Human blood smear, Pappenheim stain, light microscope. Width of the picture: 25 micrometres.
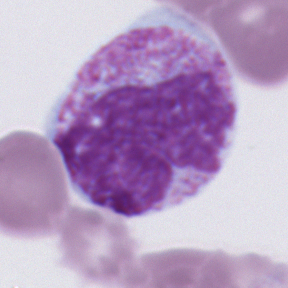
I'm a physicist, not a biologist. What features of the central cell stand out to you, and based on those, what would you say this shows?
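First, the nucleus: one unlobed mass filling the lower part of the cell, not divided into separate lobes. Next, the cytoplasm: packed with fine reddish-purple granules. Last, the upper edge: a narrow pale blue rim without granules. The cell is a band neutrophil.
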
